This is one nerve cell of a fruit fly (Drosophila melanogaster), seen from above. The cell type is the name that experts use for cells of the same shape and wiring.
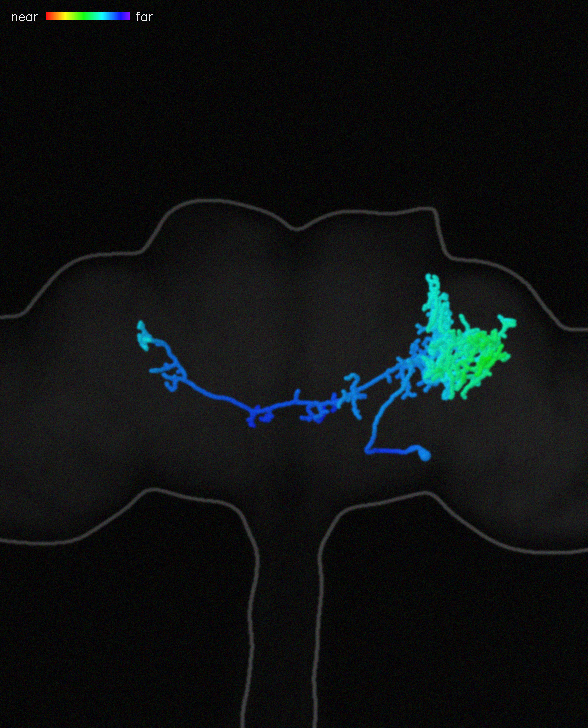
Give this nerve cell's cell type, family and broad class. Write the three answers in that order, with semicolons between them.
AVLP609; hemilineage 07B; central-brain intrinsic neuron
